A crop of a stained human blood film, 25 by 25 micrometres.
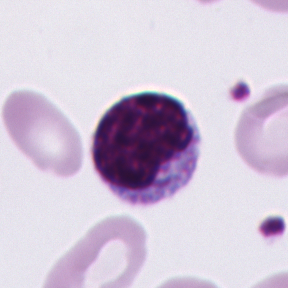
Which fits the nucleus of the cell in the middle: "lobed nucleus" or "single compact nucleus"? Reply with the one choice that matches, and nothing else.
Single compact nucleus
